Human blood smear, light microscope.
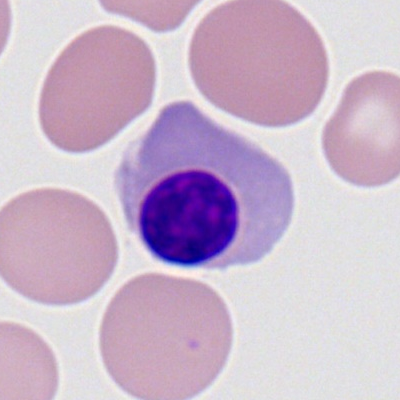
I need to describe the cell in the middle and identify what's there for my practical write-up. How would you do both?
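The nucleus lies off-centre, displaced toward the lower left. Its chromatin is dense, dark purple and coarsely clumped, and no nucleoli are visible. The cell outline is irregular and angular, with cytoplasm extending up and to the right. This cell is an erythroblast.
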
